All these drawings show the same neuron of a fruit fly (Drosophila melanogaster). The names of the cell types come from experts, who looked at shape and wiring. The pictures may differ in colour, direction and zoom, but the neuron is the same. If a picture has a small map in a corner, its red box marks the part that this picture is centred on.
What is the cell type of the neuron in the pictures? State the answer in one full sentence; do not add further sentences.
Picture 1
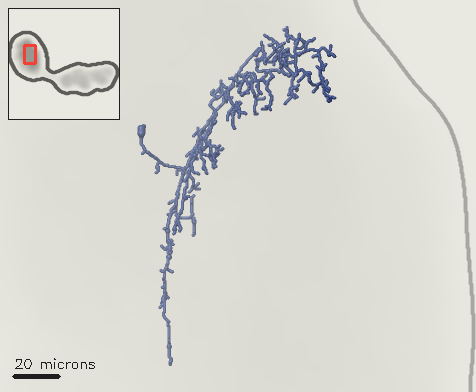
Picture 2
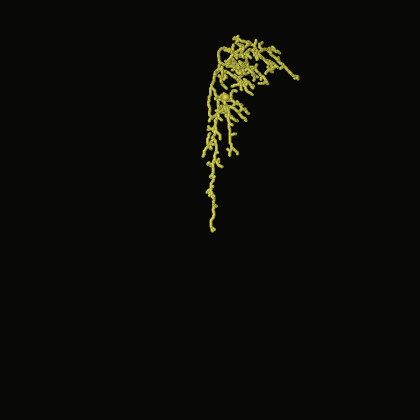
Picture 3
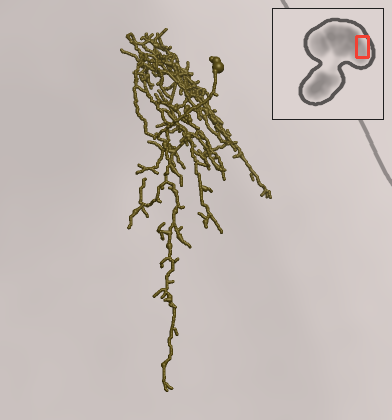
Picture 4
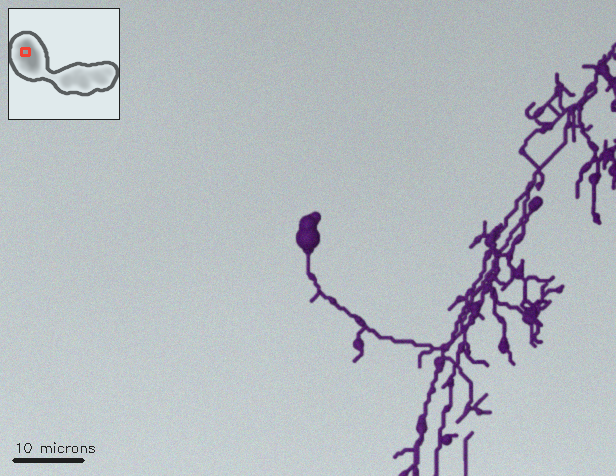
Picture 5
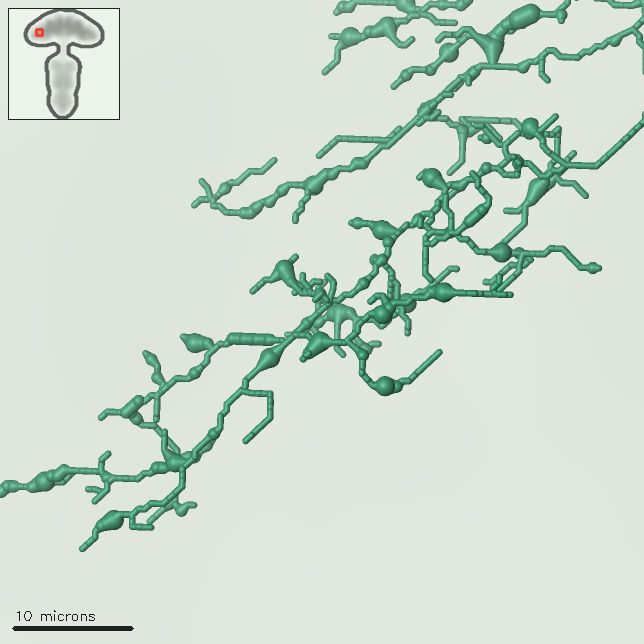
With respect to cell type, this neuron is Cm17.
